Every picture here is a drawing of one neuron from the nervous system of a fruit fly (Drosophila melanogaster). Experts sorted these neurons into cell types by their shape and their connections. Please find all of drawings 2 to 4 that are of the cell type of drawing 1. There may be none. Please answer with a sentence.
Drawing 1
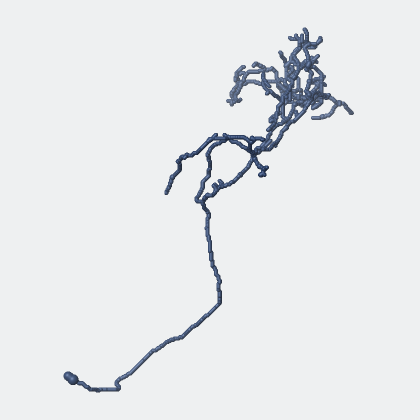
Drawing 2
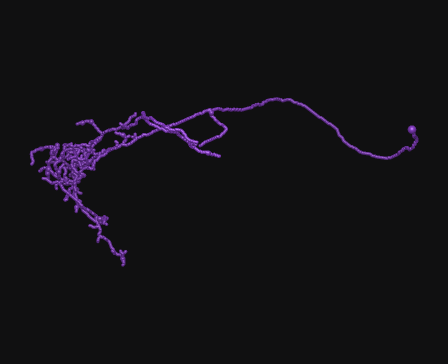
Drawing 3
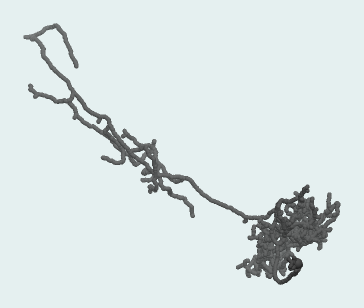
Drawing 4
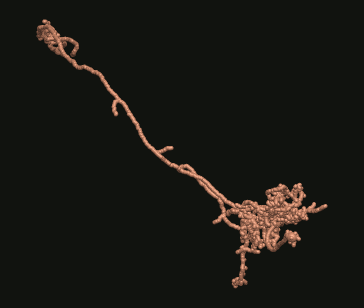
Drawing 2 is of the same cell type.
